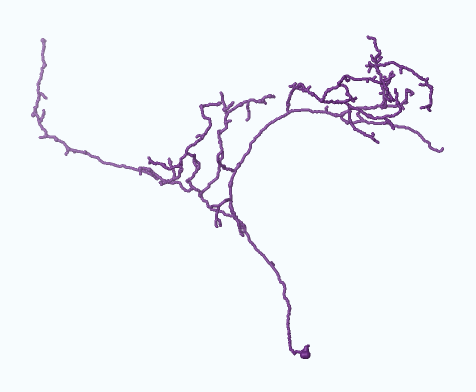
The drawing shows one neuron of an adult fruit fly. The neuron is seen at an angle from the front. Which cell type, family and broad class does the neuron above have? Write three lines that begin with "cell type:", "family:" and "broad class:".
cell type: SLP242
family: hemilineage CREl1
broad class: central-brain intrinsic neuron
